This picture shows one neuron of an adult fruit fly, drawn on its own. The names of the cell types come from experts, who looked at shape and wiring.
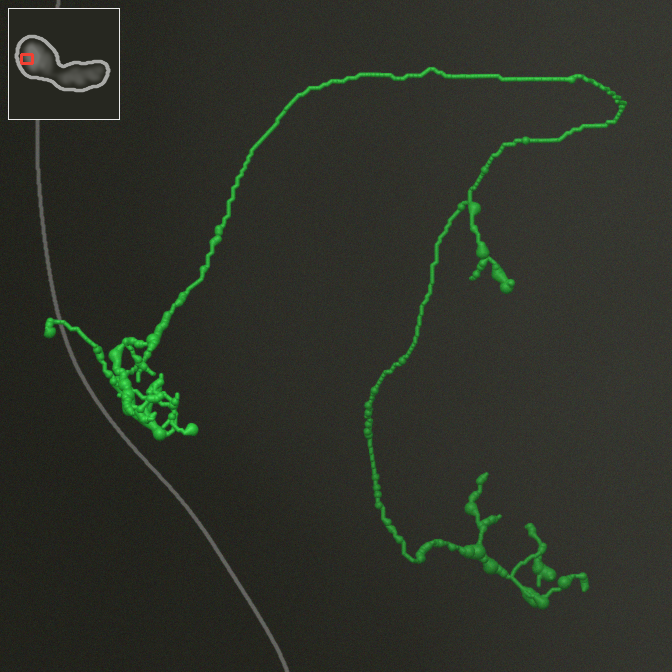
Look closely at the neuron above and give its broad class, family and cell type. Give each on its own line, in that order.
sensory neuron entering the brain
class olfactory
ORN_VA5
